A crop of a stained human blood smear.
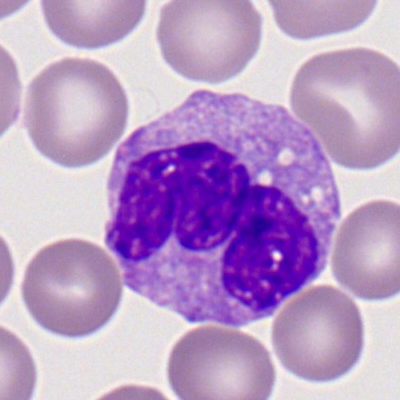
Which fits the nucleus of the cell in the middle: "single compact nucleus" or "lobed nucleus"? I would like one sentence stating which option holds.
Its nucleus is formed by two or more separate lobes or segments.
